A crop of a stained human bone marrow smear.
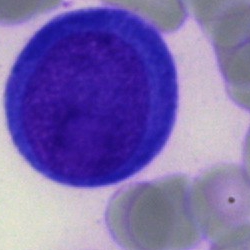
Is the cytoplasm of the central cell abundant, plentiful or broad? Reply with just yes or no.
No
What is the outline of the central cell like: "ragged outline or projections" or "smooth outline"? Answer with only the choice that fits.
Smooth outline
